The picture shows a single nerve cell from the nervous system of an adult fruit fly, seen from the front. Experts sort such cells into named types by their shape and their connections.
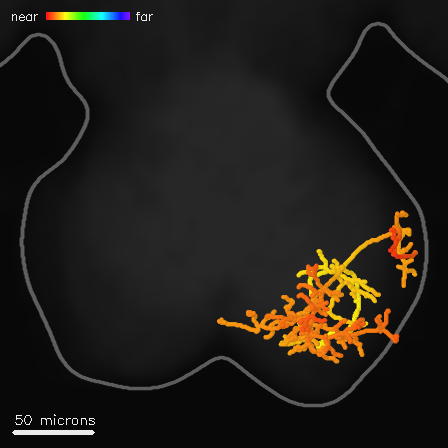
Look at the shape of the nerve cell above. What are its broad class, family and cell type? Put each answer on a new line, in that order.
nerve-cord intrinsic neuron
hemilineage 04B
IN04B079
